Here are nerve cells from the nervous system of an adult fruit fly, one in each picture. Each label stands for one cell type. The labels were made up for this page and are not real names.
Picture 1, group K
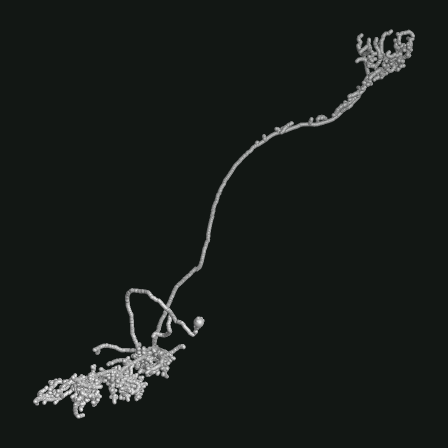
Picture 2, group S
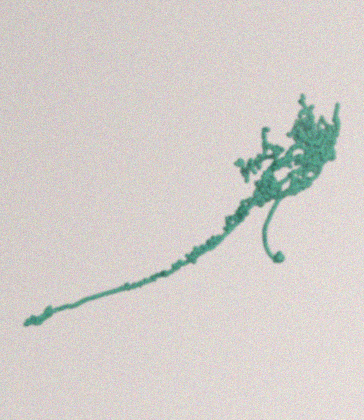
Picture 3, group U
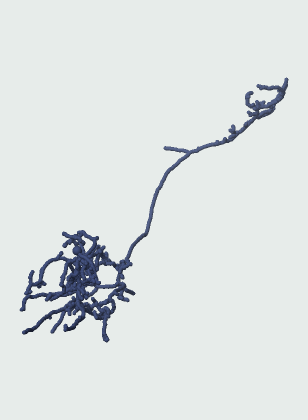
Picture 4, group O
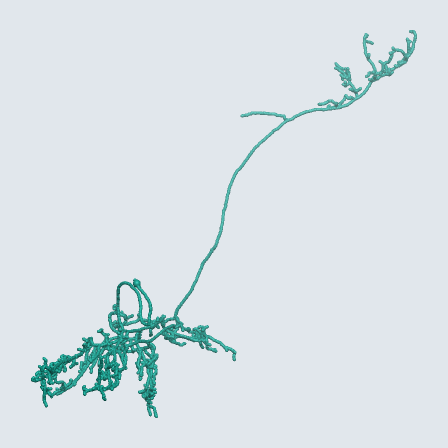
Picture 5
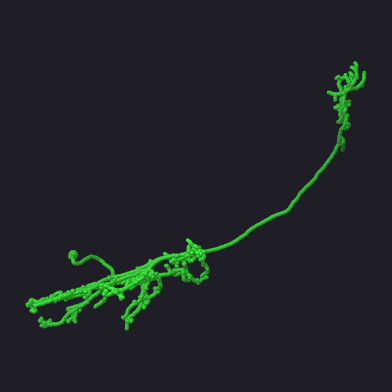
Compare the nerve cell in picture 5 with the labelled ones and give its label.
group O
